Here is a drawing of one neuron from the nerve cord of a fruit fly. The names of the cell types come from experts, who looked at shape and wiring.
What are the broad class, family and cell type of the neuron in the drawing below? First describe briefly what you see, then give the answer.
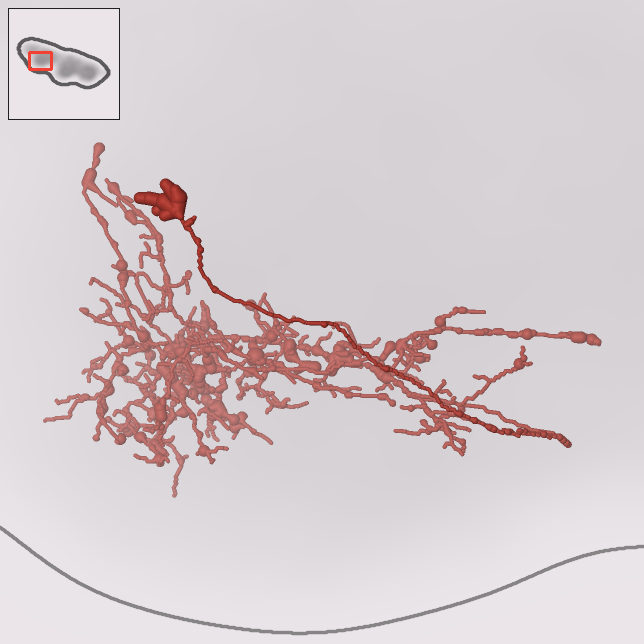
As drawn here it is wider than it is tall. This is a nerve-cord intrinsic neuron. Its family is hemilineage 01B. Its cell type is IN01B084.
